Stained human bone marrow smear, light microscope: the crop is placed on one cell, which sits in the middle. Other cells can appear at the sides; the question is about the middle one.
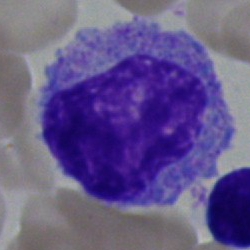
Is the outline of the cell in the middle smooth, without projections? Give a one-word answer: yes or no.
No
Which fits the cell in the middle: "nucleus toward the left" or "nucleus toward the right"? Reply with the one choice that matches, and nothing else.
Nucleus toward the left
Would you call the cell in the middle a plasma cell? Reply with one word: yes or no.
no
